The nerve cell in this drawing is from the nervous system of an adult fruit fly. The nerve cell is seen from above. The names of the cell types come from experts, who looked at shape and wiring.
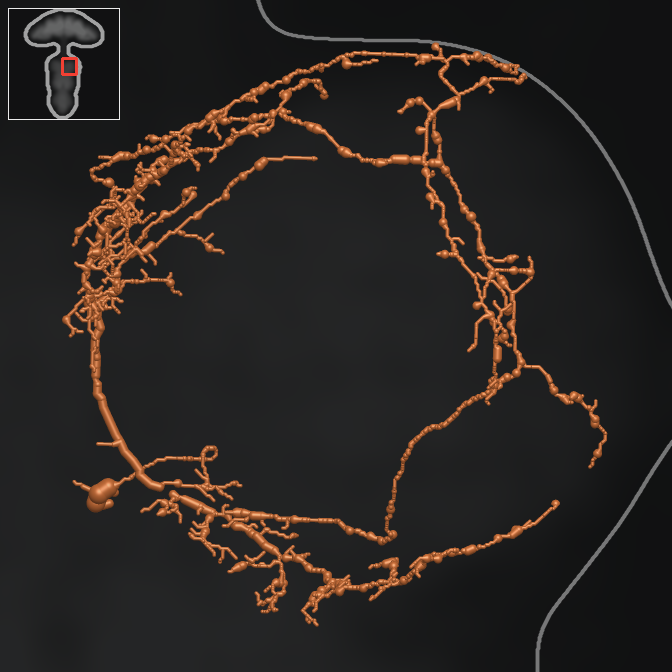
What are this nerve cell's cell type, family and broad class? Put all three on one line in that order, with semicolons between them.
IN04B034; hemilineage 04B; nerve-cord intrinsic neuron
